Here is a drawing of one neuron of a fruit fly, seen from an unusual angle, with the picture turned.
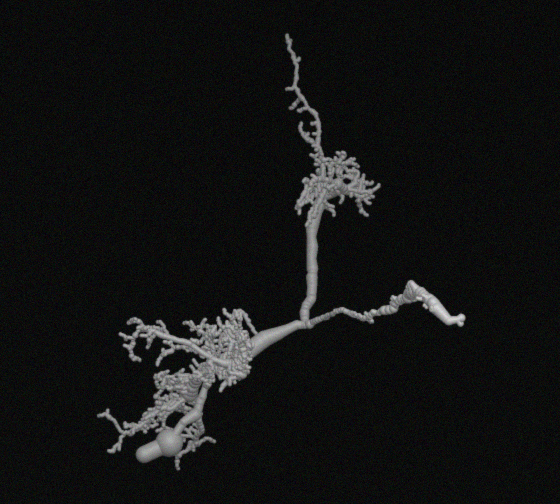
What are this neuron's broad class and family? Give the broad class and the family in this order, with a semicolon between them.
motor neuron of the brain; CvN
